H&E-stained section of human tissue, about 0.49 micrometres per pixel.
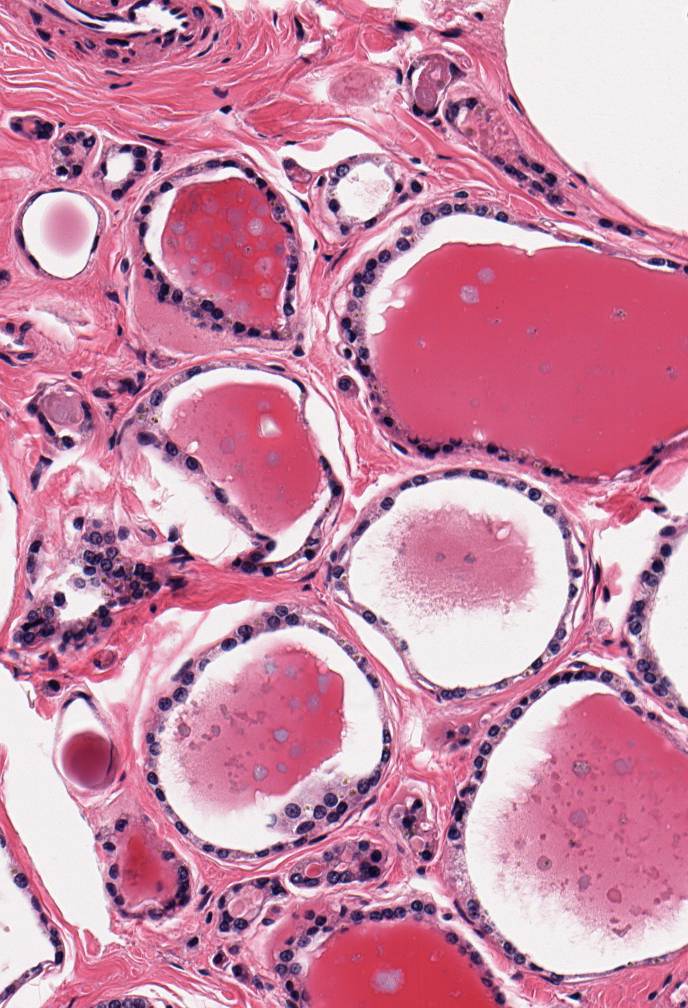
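Thyroid: closely packed rounded follicles of varying size fill the field, the biggest ones along the right side. Each is lined by a single layer of flattened to low cuboidal cells with small, round, dark-staining nuclei, and most of the lumens hold pink homogeneous colloid.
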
